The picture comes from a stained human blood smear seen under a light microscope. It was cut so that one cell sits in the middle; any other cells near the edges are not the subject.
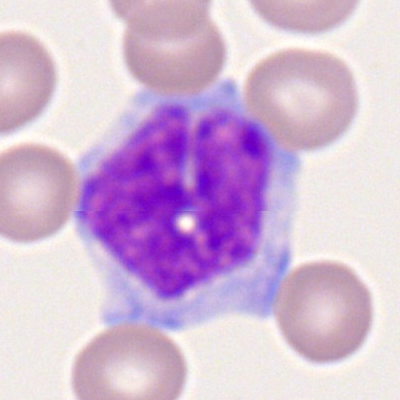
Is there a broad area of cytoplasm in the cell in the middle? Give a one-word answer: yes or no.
No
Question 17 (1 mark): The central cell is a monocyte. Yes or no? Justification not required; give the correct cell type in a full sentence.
Yes, the cell at the middle of the field is to be classed as a monocyte.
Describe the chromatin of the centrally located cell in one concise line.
You can see that its chromatin is coarsely clumped.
